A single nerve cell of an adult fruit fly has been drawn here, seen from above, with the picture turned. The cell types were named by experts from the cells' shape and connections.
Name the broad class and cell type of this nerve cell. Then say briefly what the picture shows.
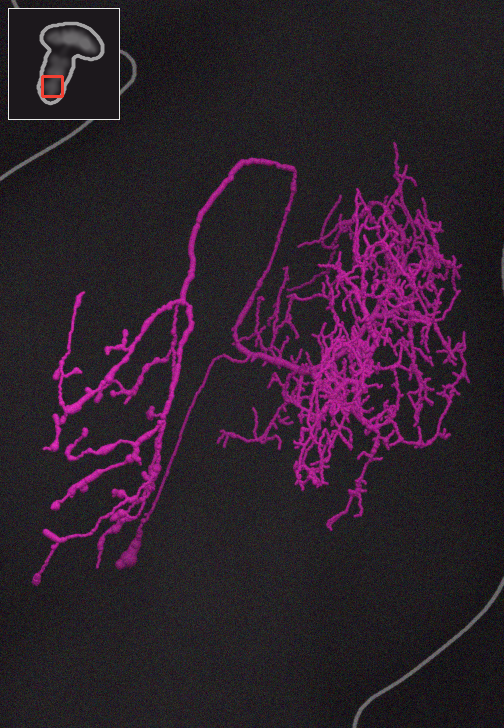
Its broad class is nerve-cord intrinsic neuron. It is of cell type INXXX066. The cell body is at the lower left of the picture. The picture shows more than a hundred branch ends.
